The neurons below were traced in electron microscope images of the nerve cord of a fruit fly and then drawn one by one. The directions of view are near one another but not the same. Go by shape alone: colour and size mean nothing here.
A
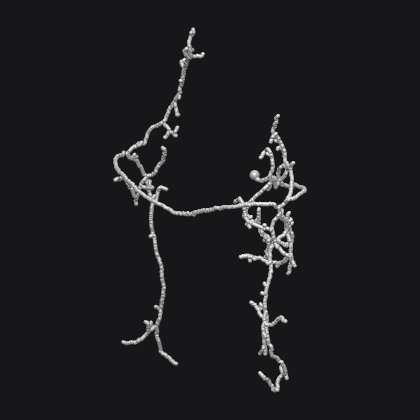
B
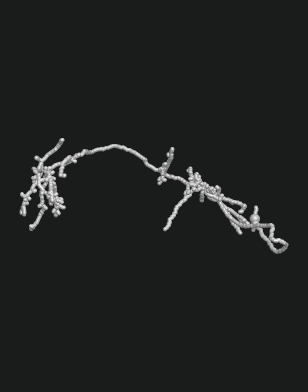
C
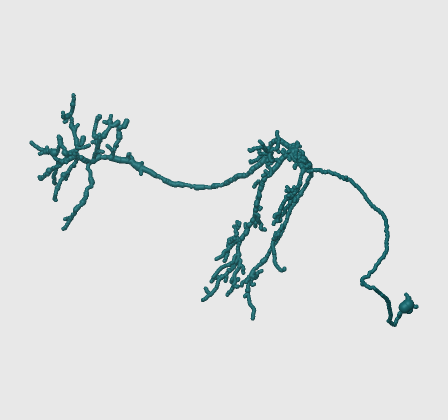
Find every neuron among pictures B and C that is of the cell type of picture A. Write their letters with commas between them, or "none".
none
